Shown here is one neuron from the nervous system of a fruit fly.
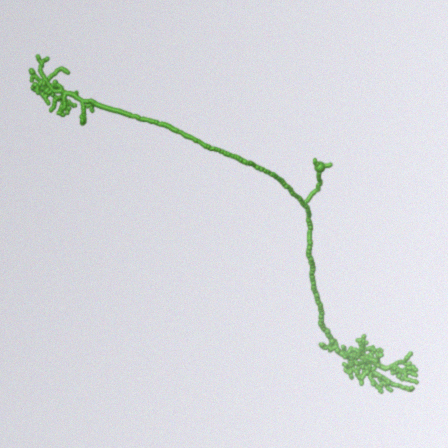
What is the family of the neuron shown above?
hemilineage VPNd2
